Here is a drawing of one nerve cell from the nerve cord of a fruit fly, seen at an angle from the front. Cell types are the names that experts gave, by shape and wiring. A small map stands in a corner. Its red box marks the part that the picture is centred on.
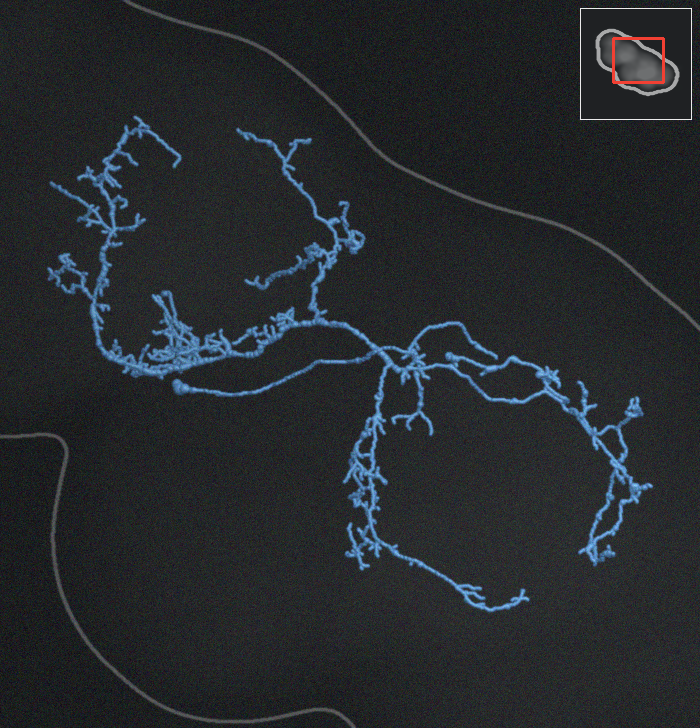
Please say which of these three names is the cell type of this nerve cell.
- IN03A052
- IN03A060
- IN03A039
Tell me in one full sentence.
The type of this nerve cell is the cell type IN03A052.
